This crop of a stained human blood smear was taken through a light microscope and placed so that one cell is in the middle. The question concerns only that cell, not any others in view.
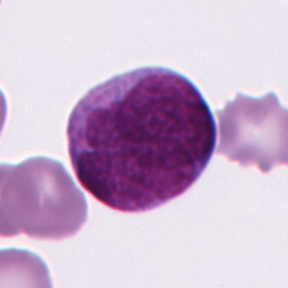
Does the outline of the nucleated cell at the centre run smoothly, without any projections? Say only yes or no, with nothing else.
Yes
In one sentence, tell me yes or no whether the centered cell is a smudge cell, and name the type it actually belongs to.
No, the central cell in this crop is a myeloblast and not a smudge cell.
